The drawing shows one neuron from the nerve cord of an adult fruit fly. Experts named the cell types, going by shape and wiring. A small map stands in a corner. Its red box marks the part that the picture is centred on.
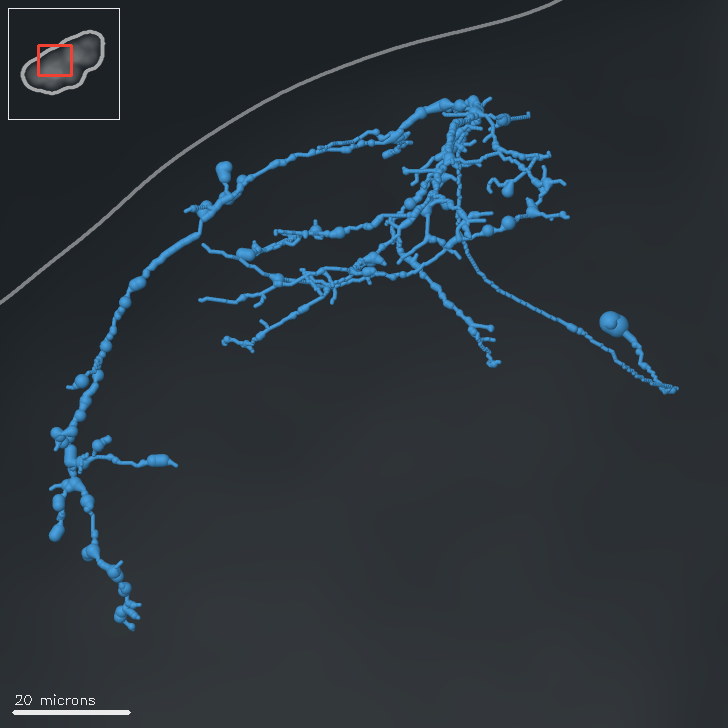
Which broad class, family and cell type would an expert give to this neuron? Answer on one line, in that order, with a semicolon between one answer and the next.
nerve-cord intrinsic neuron; hemilineage 03B; IN03B071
